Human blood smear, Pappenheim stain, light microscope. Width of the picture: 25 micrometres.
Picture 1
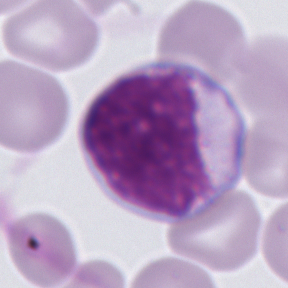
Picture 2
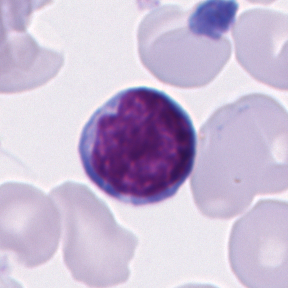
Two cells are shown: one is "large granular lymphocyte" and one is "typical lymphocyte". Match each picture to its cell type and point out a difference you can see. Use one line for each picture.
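Picture 1 shows a large granular lymphocyte: The cytoplasm is very pale, almost colourless, rather than deep blue.
Picture 2 shows a typical lymphocyte: The cytoplasm is blue.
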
